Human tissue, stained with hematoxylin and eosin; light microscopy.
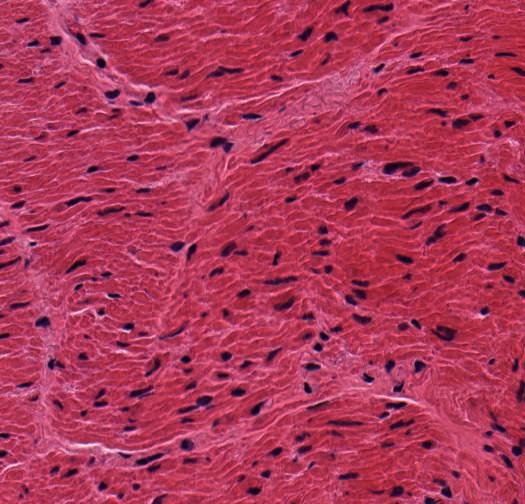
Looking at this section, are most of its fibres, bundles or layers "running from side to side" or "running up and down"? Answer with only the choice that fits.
Running from side to side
